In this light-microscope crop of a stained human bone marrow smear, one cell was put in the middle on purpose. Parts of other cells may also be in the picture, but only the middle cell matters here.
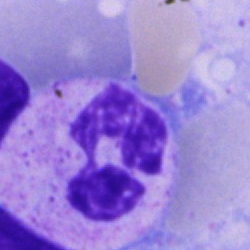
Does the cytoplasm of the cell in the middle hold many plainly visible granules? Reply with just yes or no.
Yes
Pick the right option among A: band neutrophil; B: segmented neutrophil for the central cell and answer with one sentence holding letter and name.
Answer key: option B, the middle cell being a segmented neutrophil.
